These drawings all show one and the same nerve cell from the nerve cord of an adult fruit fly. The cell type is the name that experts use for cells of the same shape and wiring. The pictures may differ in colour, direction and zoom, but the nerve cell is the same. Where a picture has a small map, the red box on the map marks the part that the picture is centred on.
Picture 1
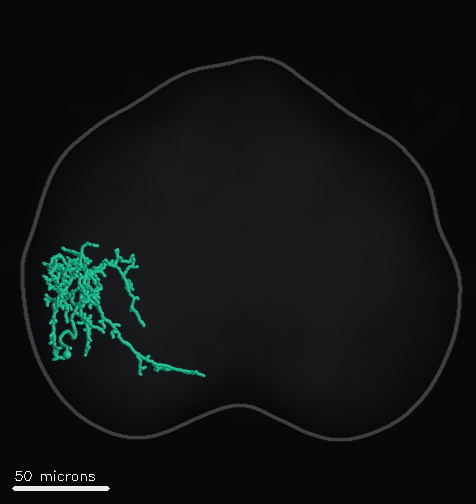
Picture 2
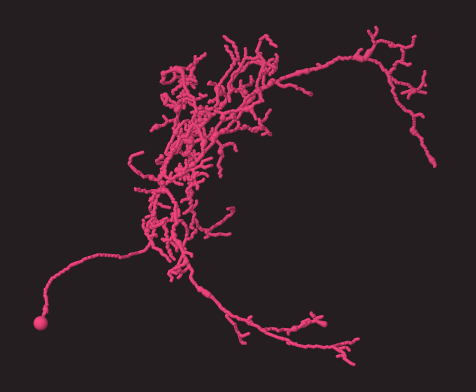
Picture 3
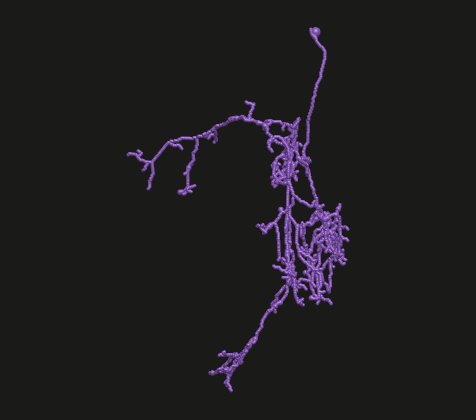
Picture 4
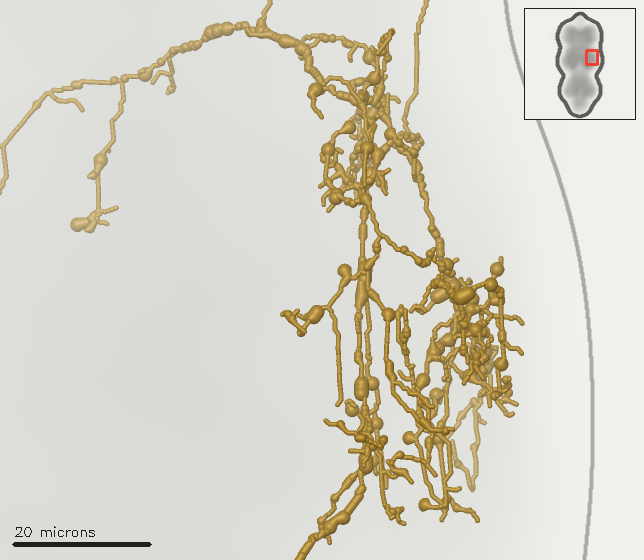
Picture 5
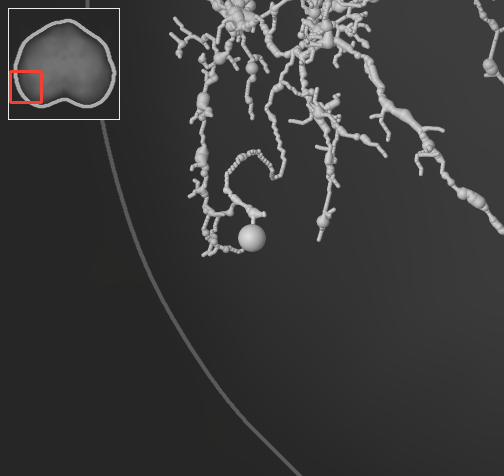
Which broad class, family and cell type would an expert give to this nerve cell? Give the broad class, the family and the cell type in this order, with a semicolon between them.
nerve-cord intrinsic neuron; hemilineage 16B; IN16B090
